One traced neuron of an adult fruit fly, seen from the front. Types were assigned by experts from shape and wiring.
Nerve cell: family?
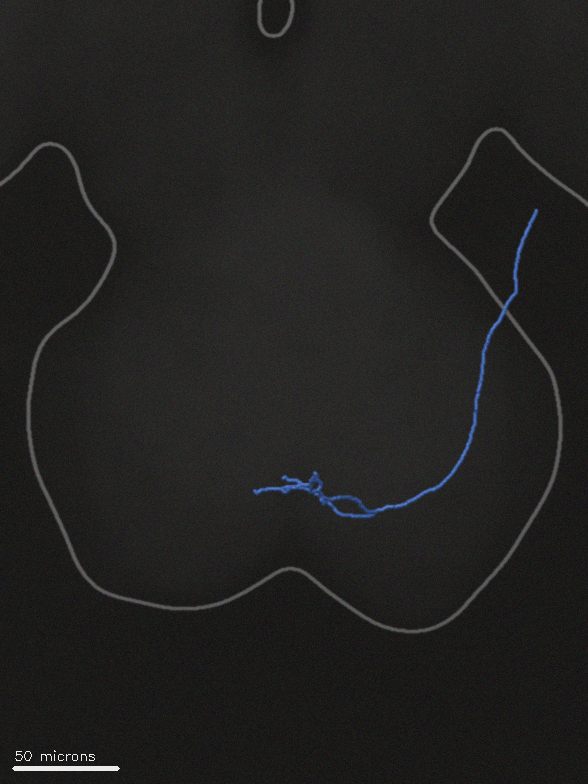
class mechanosensory tactile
